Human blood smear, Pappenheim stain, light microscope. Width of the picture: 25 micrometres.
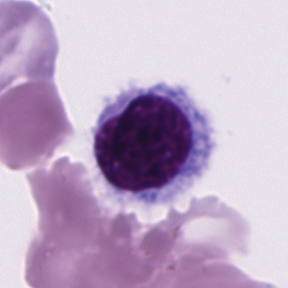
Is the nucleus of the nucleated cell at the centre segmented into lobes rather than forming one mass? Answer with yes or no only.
No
